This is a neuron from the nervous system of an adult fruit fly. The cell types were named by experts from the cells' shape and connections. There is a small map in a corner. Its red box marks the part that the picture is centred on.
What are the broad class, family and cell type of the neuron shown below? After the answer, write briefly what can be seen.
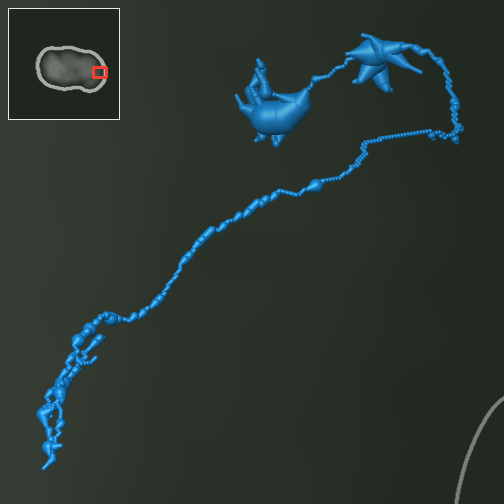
It is an optic-lobe intrinsic neuron. Its family is T. The cell type is T1. The cell body is at the top of the picture. In this view it is about as wide as it is tall.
